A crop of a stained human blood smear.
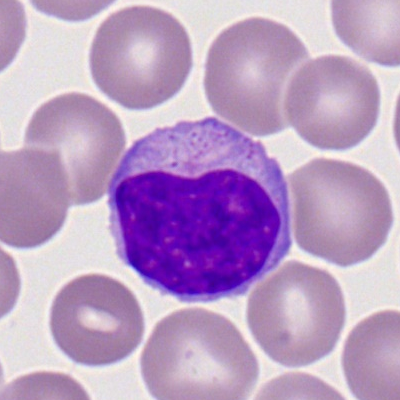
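Lymphocyte, the central cell of this stained blood smear: roughly round, with a shallow notch near the middle of the nucleus's upper border. The chromatin's dark purple and coarsely clumped, and the cytoplasm a pale lilac-blue.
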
